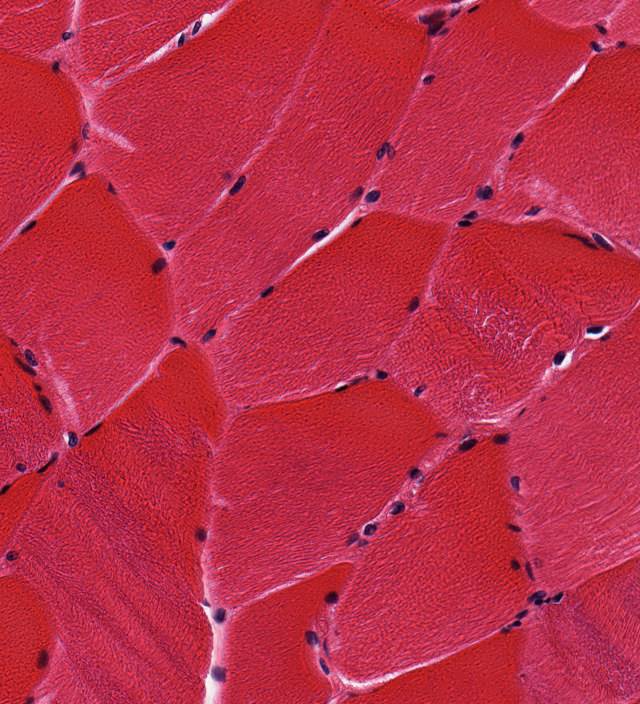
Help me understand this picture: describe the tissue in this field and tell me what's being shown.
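Large polygonal muscle fibres, cut in cross section, pack the field edge to edge. Their dark, flattened nuclei lie at the fibre edges, along the borders. The fibres are broadly similar in size, with no groups of small angular fibres, and only thin strands of connective tissue run between neighbours. This is skeletal muscle.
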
